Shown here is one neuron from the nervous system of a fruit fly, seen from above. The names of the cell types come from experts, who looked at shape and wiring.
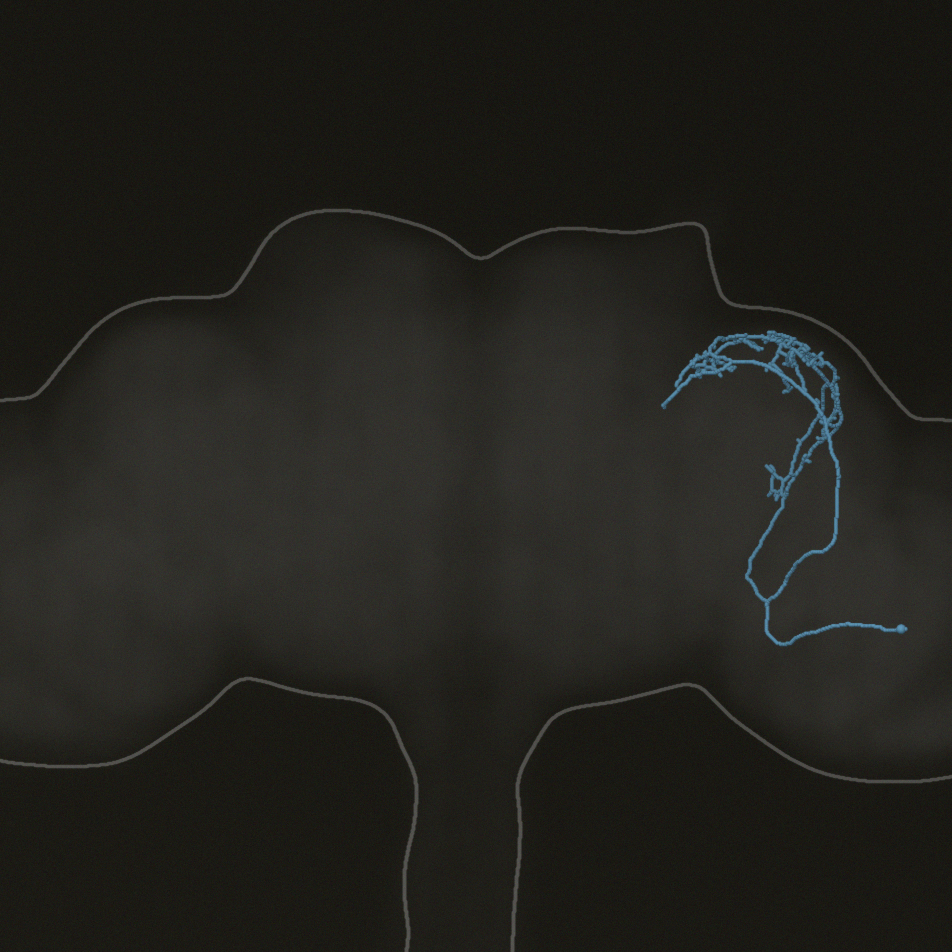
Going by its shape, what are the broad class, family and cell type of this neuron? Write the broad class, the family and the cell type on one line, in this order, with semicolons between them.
central-brain intrinsic neuron; hemilineage VPNp&v1_posterior; AVLP481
